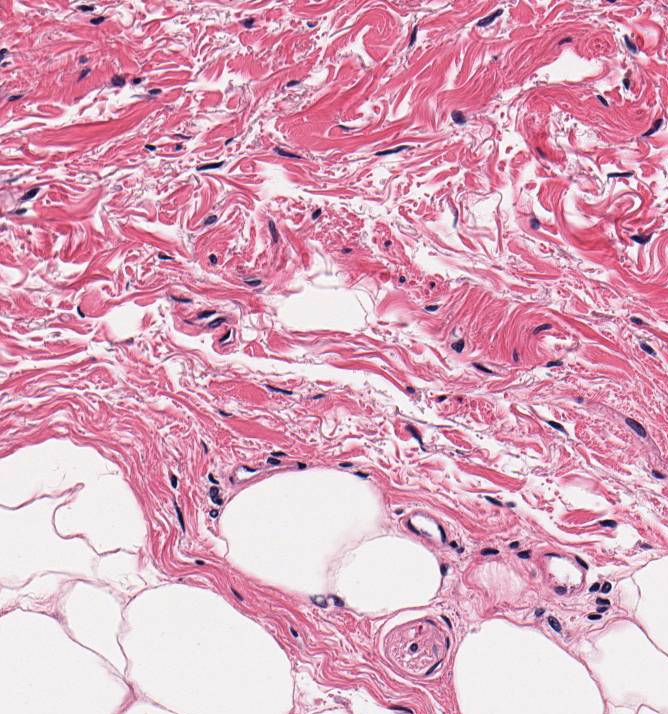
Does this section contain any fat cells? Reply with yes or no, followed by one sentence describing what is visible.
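Yes. Large clear adipocytes occupy the lower part of the field.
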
